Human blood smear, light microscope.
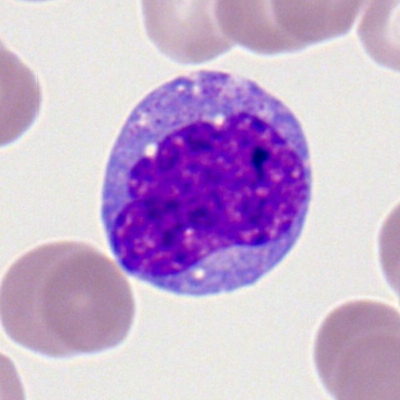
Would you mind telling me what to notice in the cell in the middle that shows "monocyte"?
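This monocyte has a round, smooth outline with no surface projections. Its chromatin is lacy, with many paler spaces between darker strands. Fine pink-purple granules are scattered like dust through the cytoplasm. A few small clear spots lie in the cell, mostly near the edge of the nucleus.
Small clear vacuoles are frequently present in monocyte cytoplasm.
Those clear spots agree with that.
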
